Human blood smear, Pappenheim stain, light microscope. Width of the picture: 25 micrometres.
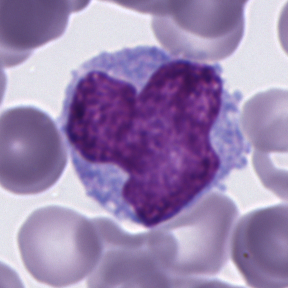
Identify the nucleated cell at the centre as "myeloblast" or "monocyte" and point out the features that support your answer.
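This is a monocyte. Its nucleus has a deep notch in the upper edge, which gives it a heart-like shape. The chromatin is fine and lacy, not coarsely clumped. The cytoplasm shows fine, dust-like stippling rather than coarse granules, and its rim is wider on the right side of the cell than on the left. The cell is about 16 micrometres across, and the nucleus fills about 70% of its area.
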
